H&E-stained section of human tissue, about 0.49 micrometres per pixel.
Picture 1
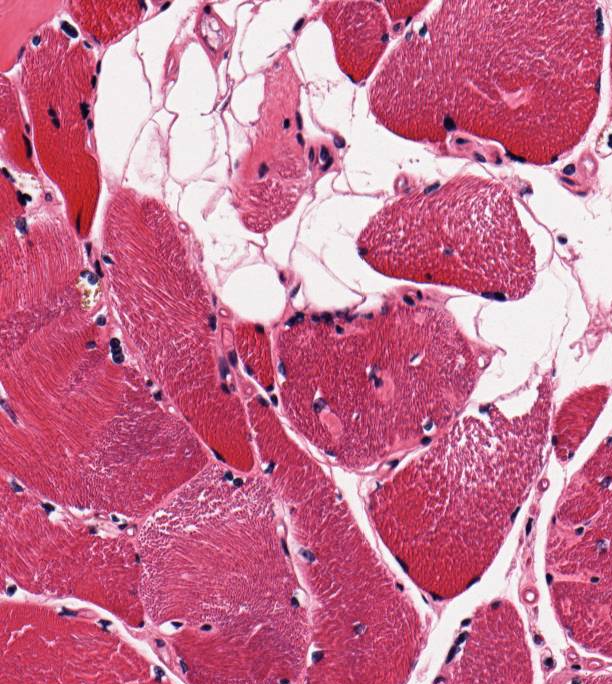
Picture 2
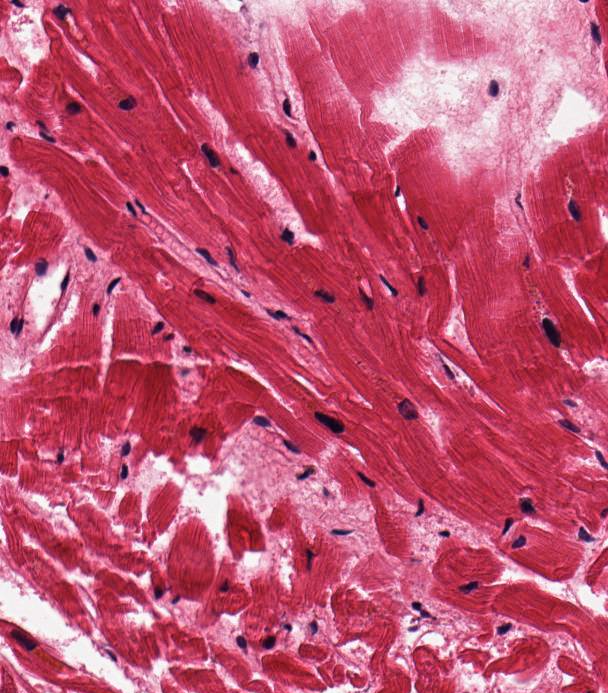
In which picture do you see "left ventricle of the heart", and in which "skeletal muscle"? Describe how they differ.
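Looking at these two, the left ventricle of the heart is in picture 2 and skeletal muscle in picture 1. Comparing nuclei, picture 1 has dark, flattened nuclei at the fibre edges, while picture 2 has oval nuclei lying centrally.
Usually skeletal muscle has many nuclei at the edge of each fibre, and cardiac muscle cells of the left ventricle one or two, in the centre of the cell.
In picture 1, cross-cut fibres look finely stippled, myofibrils seen end-on, and obliquely cut fibres at the left show fine parallel lines. In picture 2 the fibres form a broad band from upper left towards lower right, many with fine cross-striations, in deep red-pink cytoplasm.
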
